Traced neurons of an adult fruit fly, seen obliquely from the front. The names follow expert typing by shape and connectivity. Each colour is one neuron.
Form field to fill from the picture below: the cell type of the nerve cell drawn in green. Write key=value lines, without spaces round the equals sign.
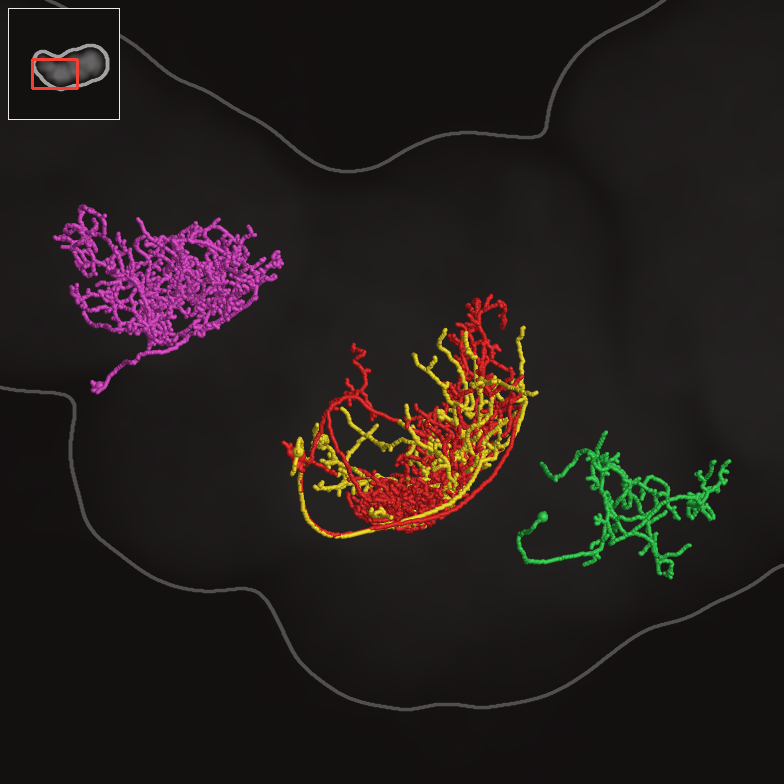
cell_type=IN01A074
